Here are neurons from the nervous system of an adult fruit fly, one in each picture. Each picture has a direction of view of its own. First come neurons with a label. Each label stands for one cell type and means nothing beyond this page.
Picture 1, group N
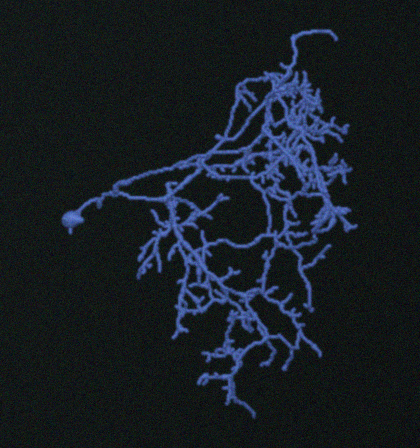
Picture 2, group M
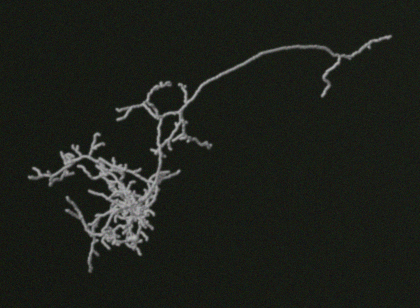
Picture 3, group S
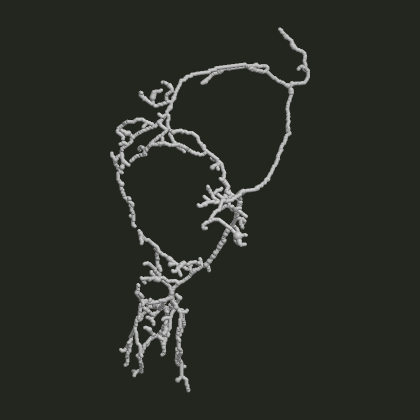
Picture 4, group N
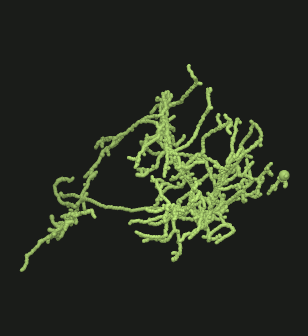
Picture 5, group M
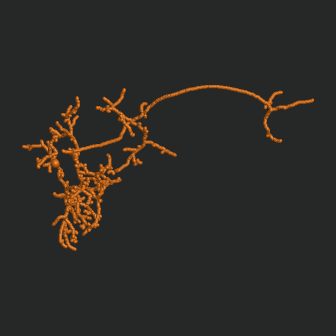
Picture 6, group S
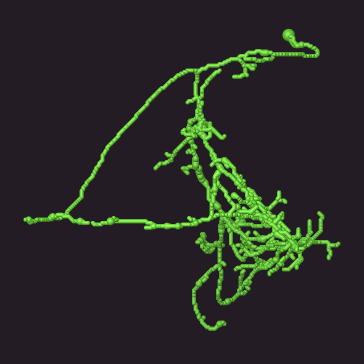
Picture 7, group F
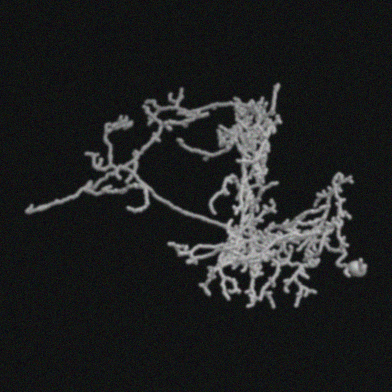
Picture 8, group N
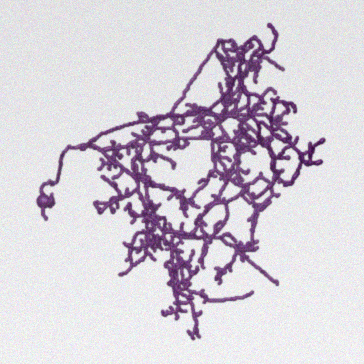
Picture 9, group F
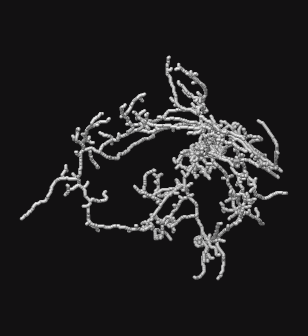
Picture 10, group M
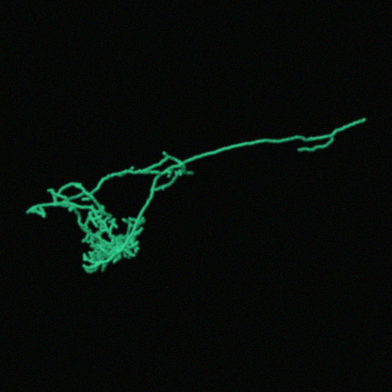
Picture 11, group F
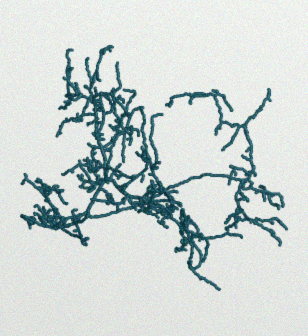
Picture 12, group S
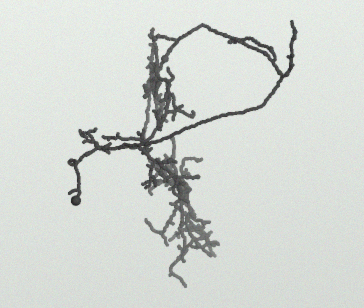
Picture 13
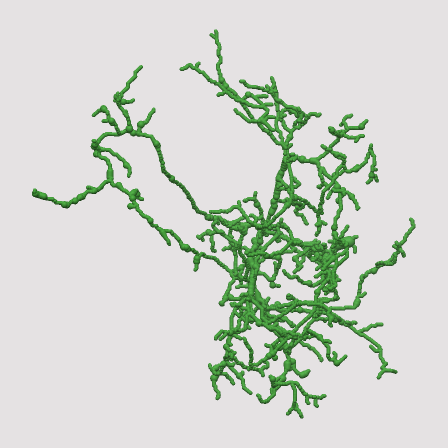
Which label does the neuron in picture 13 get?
group N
